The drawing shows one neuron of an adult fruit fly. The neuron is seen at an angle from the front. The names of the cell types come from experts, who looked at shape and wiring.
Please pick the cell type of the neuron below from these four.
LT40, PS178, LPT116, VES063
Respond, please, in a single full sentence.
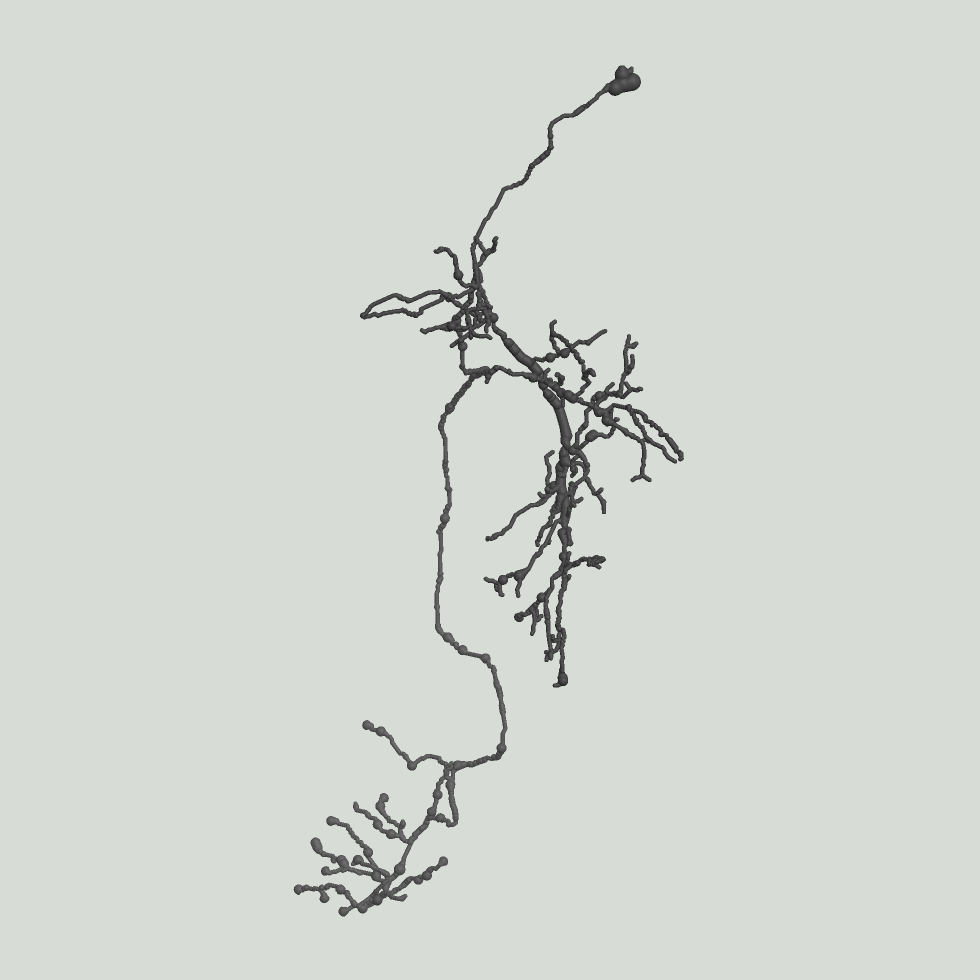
The cell type of the neuron here is LPT116.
